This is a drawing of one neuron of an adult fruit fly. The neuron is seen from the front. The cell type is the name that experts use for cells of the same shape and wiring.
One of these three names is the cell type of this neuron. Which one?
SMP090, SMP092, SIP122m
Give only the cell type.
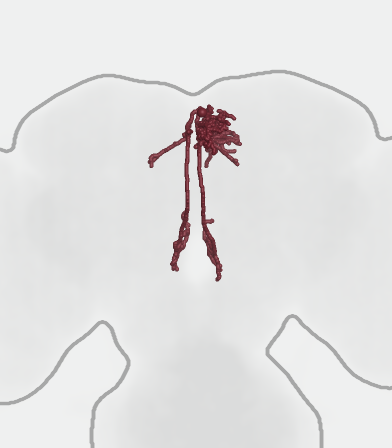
SMP092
